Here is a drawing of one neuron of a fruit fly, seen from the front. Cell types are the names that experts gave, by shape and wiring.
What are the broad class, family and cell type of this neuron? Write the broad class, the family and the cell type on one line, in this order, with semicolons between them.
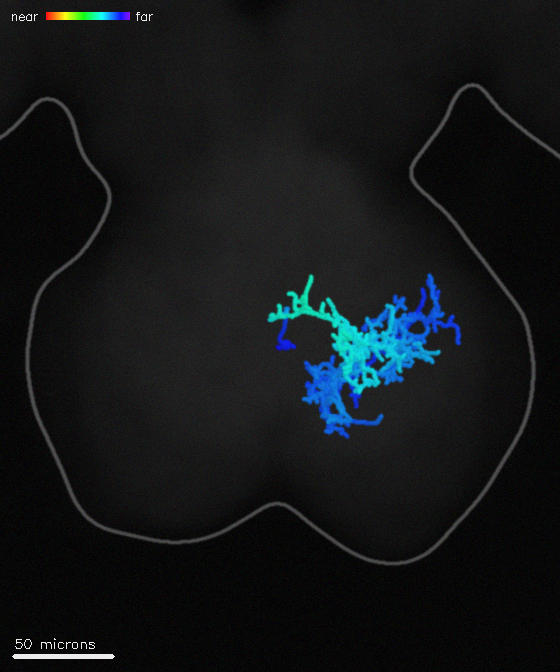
nerve-cord intrinsic neuron; hemilineage 12B; IN12B024_c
